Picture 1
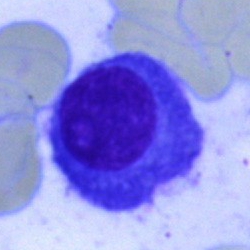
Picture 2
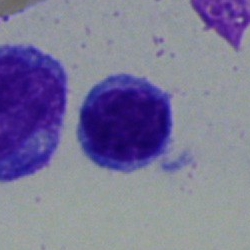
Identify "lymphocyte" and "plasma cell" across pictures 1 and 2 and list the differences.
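Picture 1 is a plasma cell; picture 2 is a lymphocyte. Nucleus position differs: in the plasma cell it sits off-centre toward the upper left, while in the lymphocyte the cytoplasm forms only a thin rim around it.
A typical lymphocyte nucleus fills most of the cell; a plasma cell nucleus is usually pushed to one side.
Cytoplasm differs as well. Plasma cell: deep blue, widest on the right and lower side of the nucleus. Lymphocyte: a thin blue rim without granules.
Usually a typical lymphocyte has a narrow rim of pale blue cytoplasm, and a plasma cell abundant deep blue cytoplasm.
Plasma cell only: a paler band of cytoplasm lies right against the nucleus on its right side.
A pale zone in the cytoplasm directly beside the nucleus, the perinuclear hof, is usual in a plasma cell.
Outlines differ too, the plasma cell uneven and scalloped along its right and lower edge, the lymphocyte round and smooth. Chromatin is dark purple and dense in both.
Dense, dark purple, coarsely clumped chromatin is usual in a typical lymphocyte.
Lymphocyte: no distinct nucleolus visible.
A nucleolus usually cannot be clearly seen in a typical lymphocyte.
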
